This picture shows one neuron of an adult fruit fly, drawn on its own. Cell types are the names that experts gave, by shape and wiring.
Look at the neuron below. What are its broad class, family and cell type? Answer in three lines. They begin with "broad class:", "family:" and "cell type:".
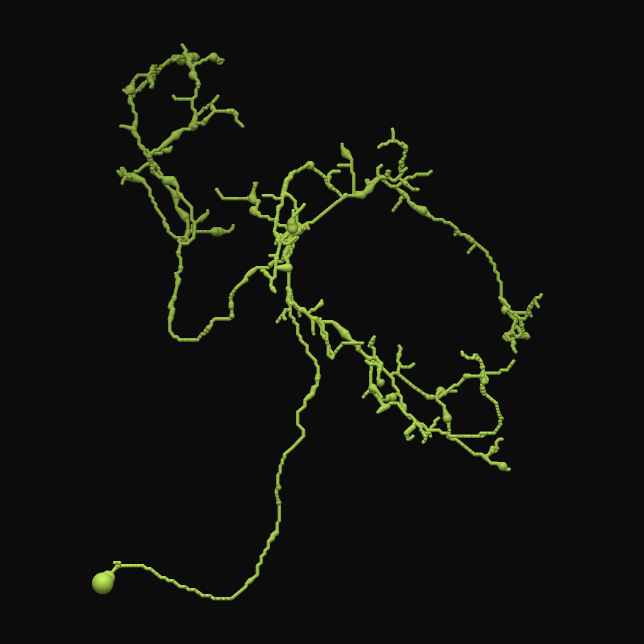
broad class: central-brain intrinsic neuron
family: hemilineage LHa2
cell type: CB1238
